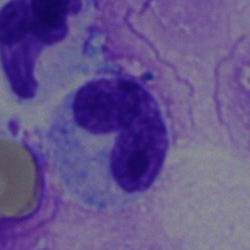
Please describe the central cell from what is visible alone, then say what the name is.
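See how the nucleus forms a single thick curved band, shaped like a horseshoe, set toward the upper right. Around it the cytoplasm is pale greyish-blue, with only faint, sparse fine granules. What you have here is a band neutrophil.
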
